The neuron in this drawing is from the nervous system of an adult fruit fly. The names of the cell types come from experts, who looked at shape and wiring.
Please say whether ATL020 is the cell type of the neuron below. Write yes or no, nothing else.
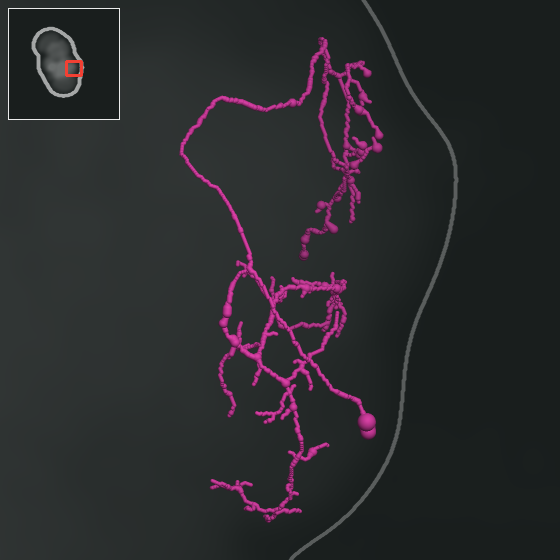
no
